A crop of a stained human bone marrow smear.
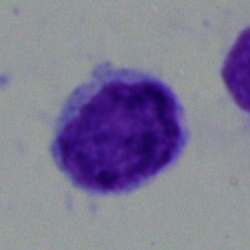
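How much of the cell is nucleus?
Most of it, leaving a narrow cytoplasmic rim.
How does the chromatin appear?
Dark purple, coarsely clumped.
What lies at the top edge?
A small pale cytoplasmic bleb projecting from it.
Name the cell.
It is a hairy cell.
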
